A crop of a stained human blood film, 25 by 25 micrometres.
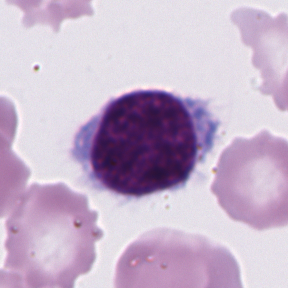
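Hairy cell, the nucleated cell at the centre of a stained peripheral blood smear. First, its shape is wider from side to side than from top to bottom. Second, the edge of the cytoplasm is frayed into fine, hair-like projections. Third, the nucleus has a smooth outline, with no notch or lobes. Last, no granules are visible in the cytoplasm.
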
